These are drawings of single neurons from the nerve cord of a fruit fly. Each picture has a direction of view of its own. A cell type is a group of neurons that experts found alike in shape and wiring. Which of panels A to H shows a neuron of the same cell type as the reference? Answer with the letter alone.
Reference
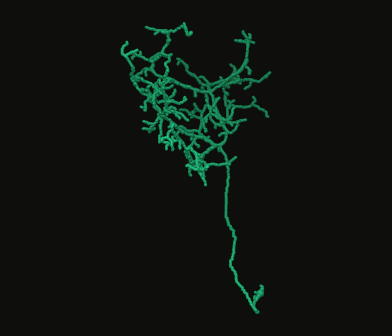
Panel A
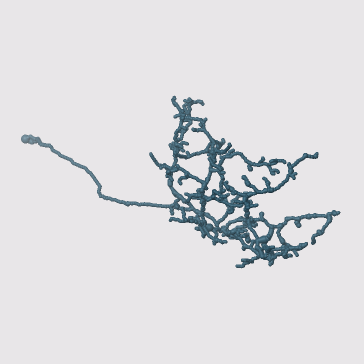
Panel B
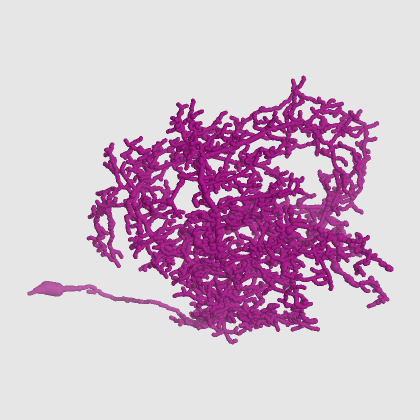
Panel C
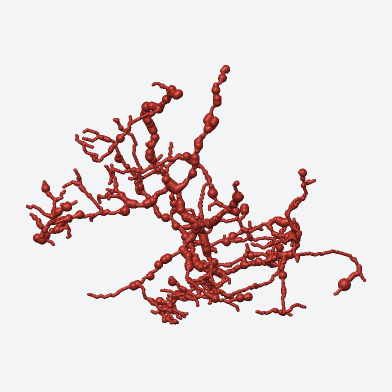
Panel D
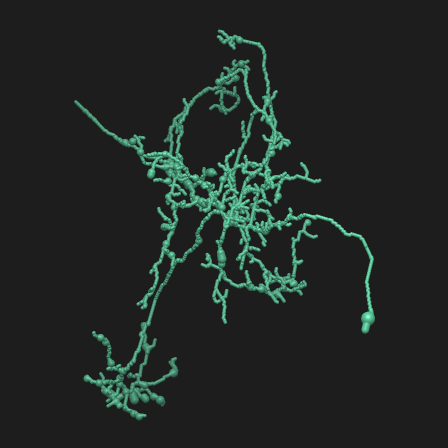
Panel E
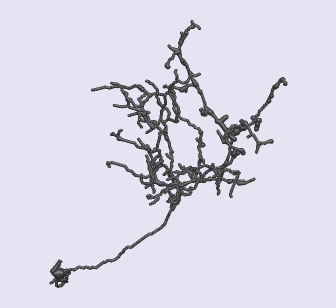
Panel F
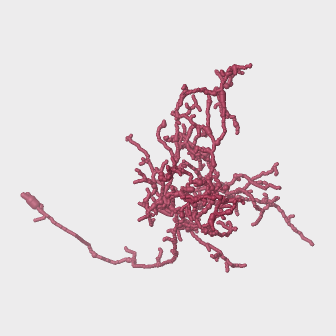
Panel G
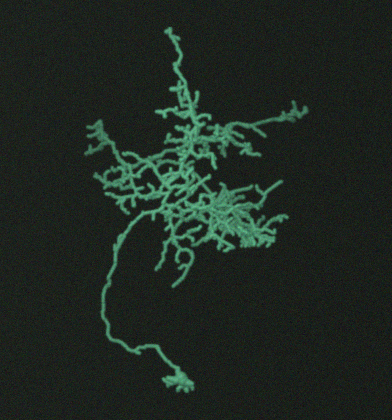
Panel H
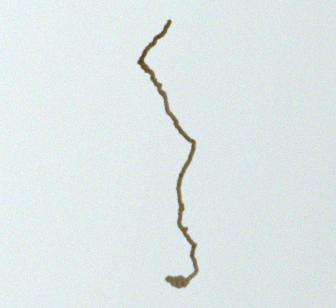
A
